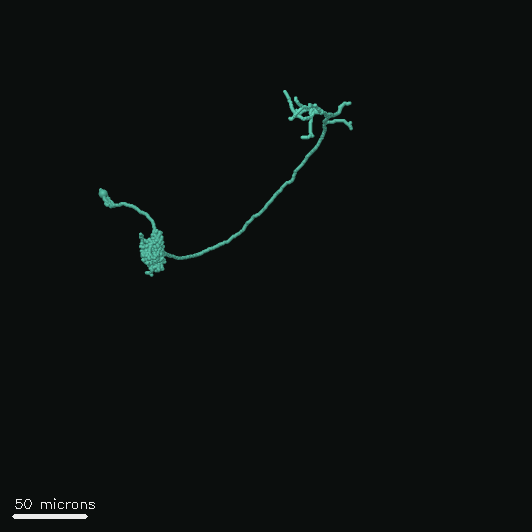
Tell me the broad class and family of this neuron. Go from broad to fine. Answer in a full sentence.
A central-brain intrinsic neuron of hemilineage ALad1.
